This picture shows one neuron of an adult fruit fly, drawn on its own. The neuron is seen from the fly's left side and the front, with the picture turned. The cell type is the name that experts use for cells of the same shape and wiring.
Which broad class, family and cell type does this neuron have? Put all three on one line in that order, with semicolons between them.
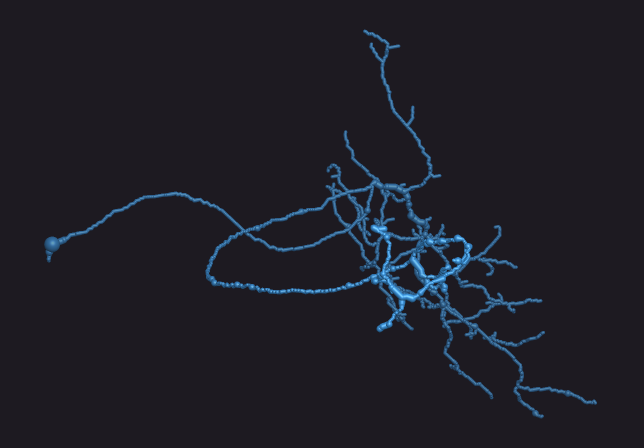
visual projection neuron; hemilineage SLPa&l1_lateral; LC33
